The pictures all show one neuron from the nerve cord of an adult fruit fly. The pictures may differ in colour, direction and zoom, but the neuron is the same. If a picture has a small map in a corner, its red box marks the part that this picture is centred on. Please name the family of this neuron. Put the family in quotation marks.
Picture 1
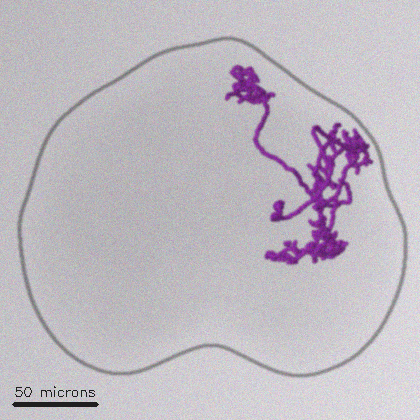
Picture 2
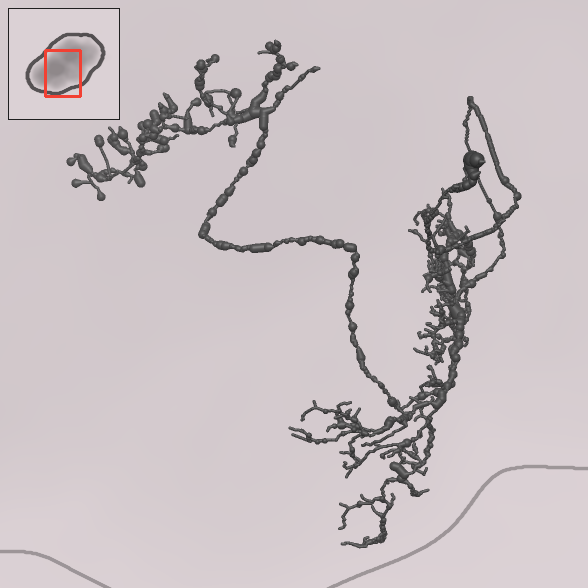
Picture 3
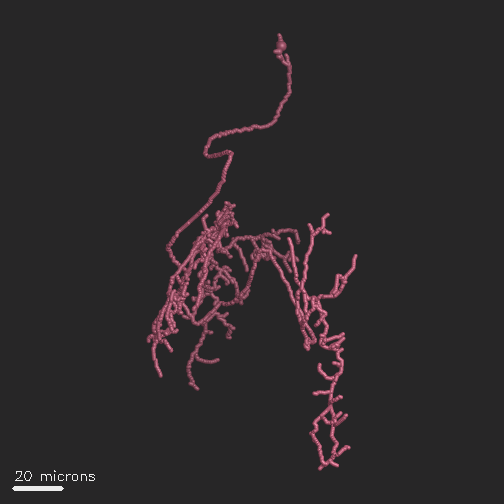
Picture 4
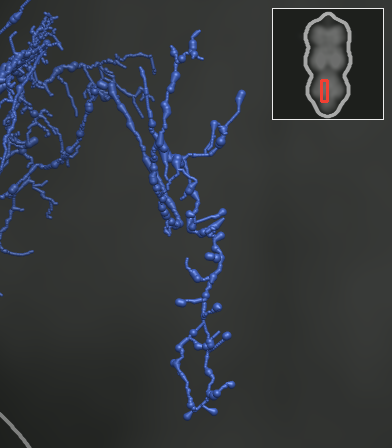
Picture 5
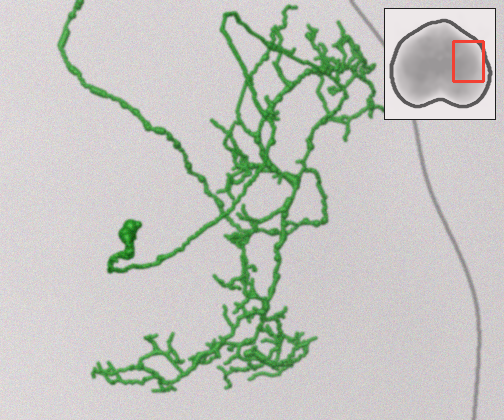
"hemilineage 16B"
